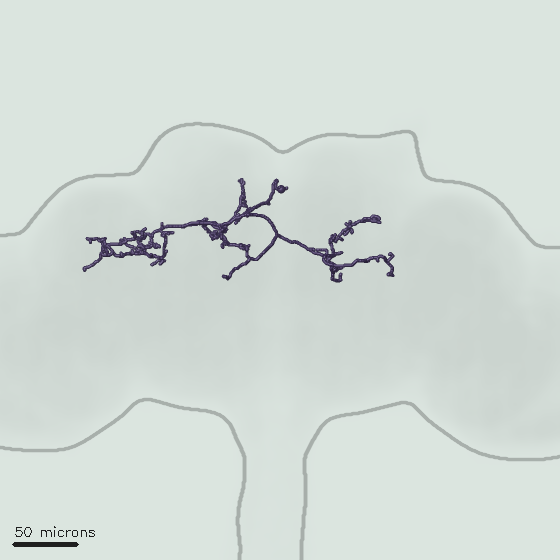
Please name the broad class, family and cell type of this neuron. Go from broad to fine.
central-brain intrinsic neuron; hemilineage SMPad1; SMP102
